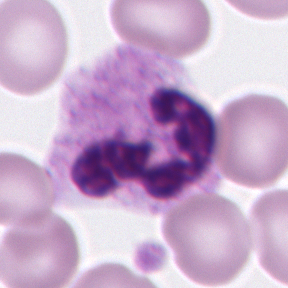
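Segmented neutrophil at centre. Chromatin dark purple, coarsely clumped. Cytoplasm abundant, pale pinkish-lilac, with fine pinkish-violet granules scattered throughout. Widest cytoplasm toward upper left, away from nucleus.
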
